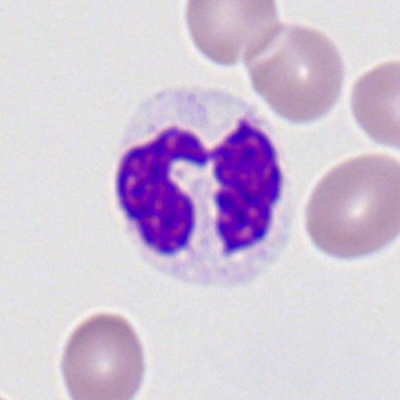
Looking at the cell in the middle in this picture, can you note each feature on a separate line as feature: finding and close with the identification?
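Nucleus: two large lobes, one left, one right
Junction: narrow strand near the top, pale cleft running down between the lobes
Chromatin: dark purple, coarsely clumped
Granules: fine, faint, lilac, in the cytoplasm
Name: segmented neutrophil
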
